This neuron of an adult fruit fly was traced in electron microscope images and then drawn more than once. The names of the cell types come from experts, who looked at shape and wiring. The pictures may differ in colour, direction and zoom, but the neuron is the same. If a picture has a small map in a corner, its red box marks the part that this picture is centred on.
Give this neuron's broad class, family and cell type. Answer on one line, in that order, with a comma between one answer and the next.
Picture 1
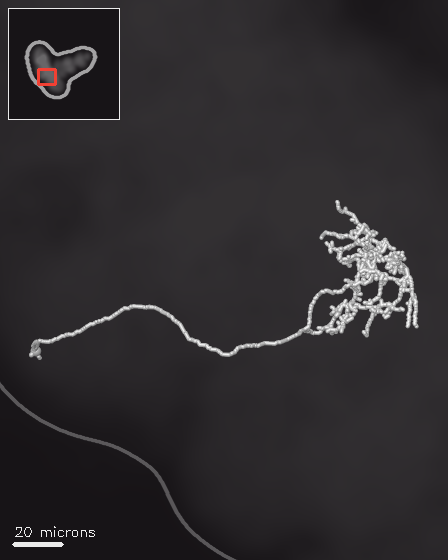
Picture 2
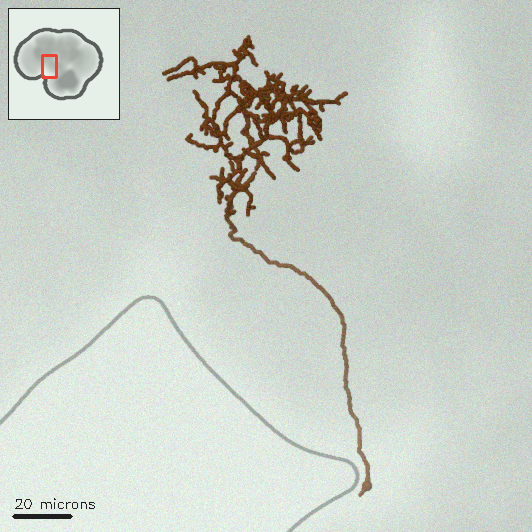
central-brain intrinsic neuron, hemilineage MX3, CB3740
